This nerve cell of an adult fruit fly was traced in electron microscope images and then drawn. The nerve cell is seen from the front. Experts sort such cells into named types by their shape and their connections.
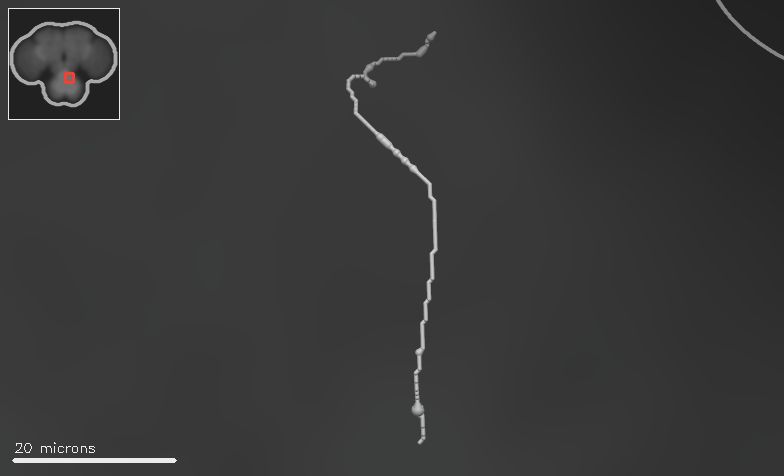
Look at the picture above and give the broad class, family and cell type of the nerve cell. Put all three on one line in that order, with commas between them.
sensory neuron entering the brain, class mechanosensory, BM_InOm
